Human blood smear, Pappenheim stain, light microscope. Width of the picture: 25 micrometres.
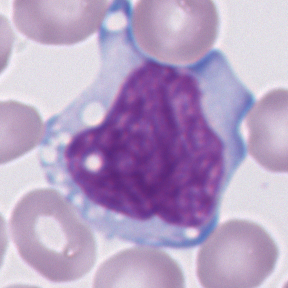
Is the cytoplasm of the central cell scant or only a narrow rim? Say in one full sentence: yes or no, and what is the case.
No, abundant cytoplasm encircles the nucleus of the cell.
